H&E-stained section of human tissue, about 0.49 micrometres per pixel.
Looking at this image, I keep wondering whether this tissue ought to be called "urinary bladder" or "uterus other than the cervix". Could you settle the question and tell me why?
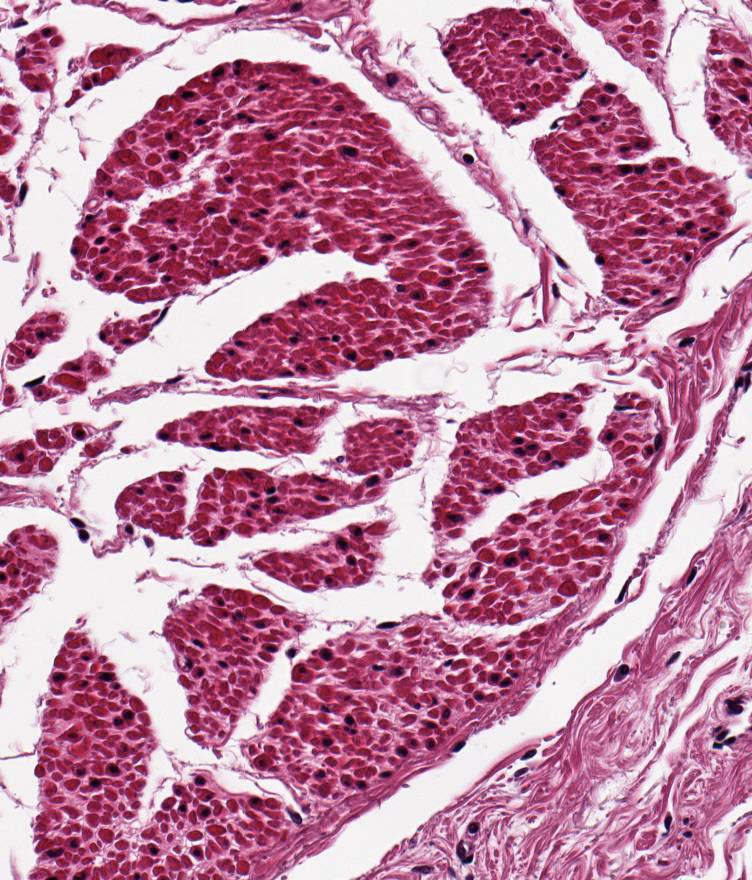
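It is urinary bladder. Nearly the whole field, except the lower right corner, is taken up by many separate bundles of smooth muscle cells. Within the bundles the cells are cut across, so they show as small round to polygonal profiles with deep pink-red cytoplasm. White spaces crossed by thin wisps of loose connective tissue lie between the bundles.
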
